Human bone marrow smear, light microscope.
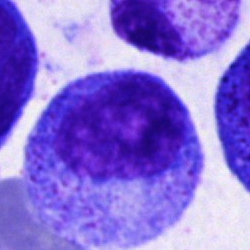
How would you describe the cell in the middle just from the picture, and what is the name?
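Many small reddish-purple granules are scattered through the pale blue-lilac cytoplasm, which forms a broad crescent below the nucleus. The nuclear chromatin is dark purple and finely textured rather than coarsely clumped. It is a promyelocyte.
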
